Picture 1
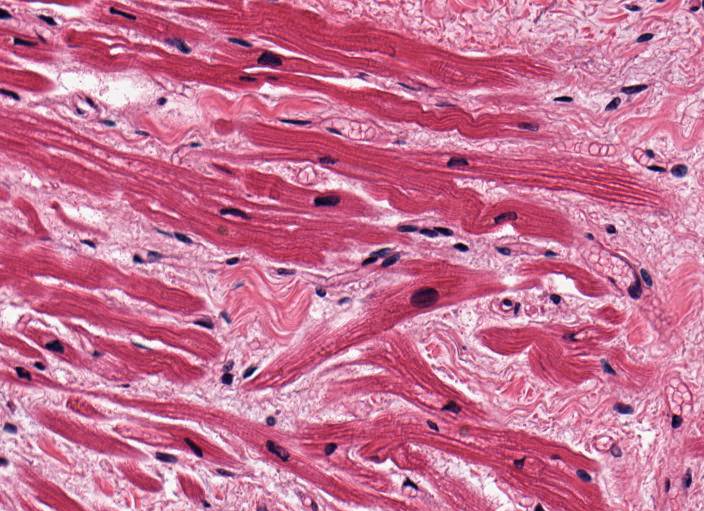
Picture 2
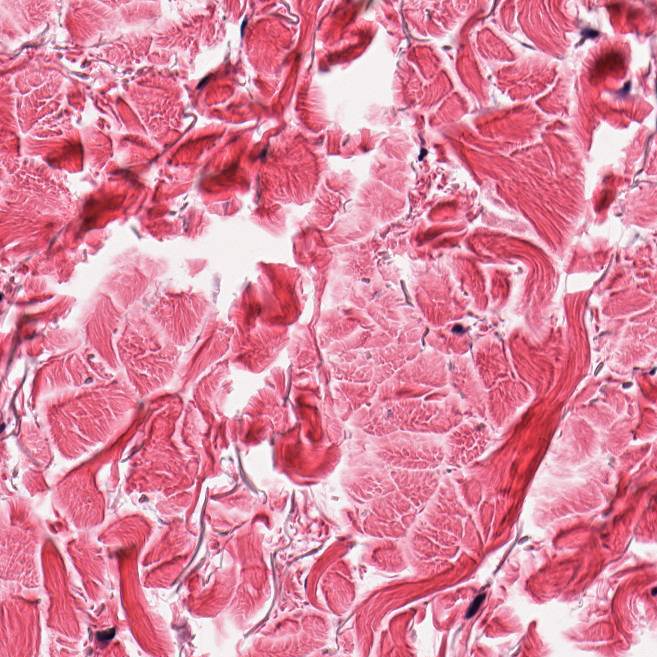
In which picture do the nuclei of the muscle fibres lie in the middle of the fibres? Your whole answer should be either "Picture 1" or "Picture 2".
Picture 1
